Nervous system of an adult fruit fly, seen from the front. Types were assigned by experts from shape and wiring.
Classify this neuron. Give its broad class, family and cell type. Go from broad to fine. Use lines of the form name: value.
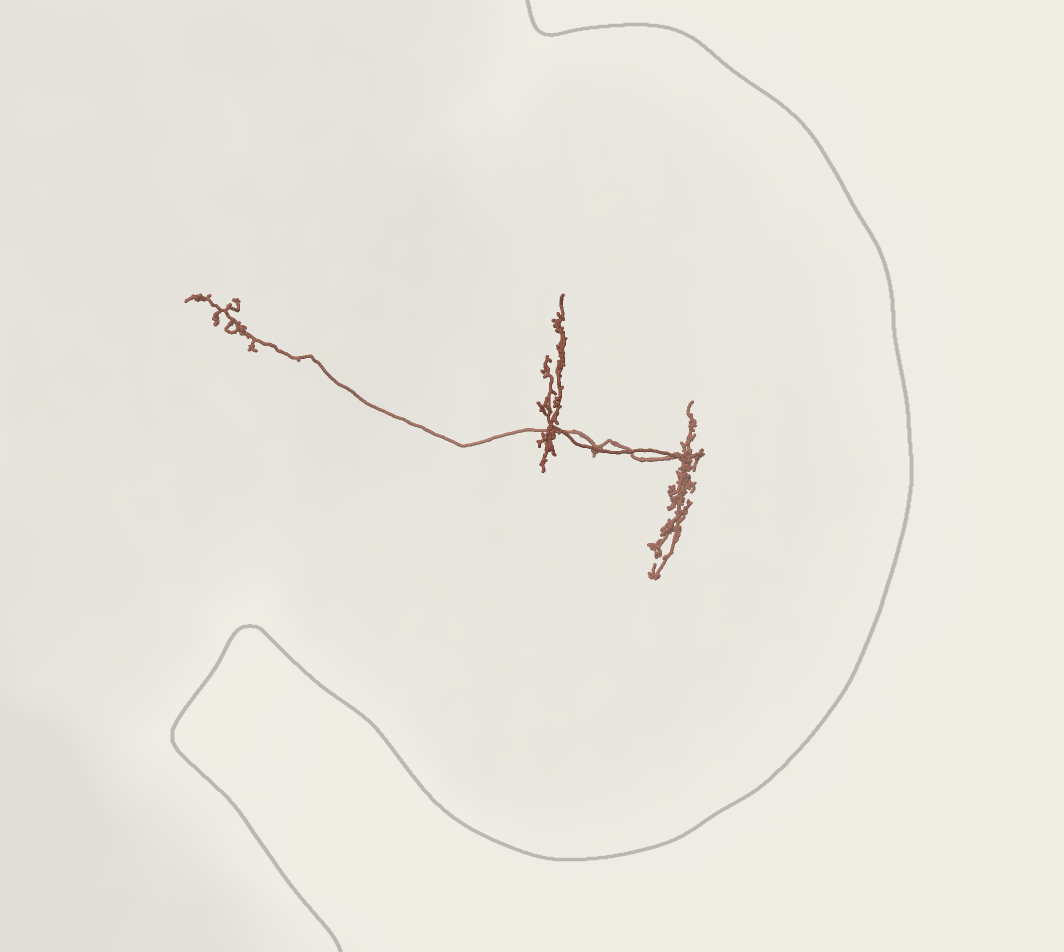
broad class: visual projection neuron
family: LLPC
cell type: LLPC2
